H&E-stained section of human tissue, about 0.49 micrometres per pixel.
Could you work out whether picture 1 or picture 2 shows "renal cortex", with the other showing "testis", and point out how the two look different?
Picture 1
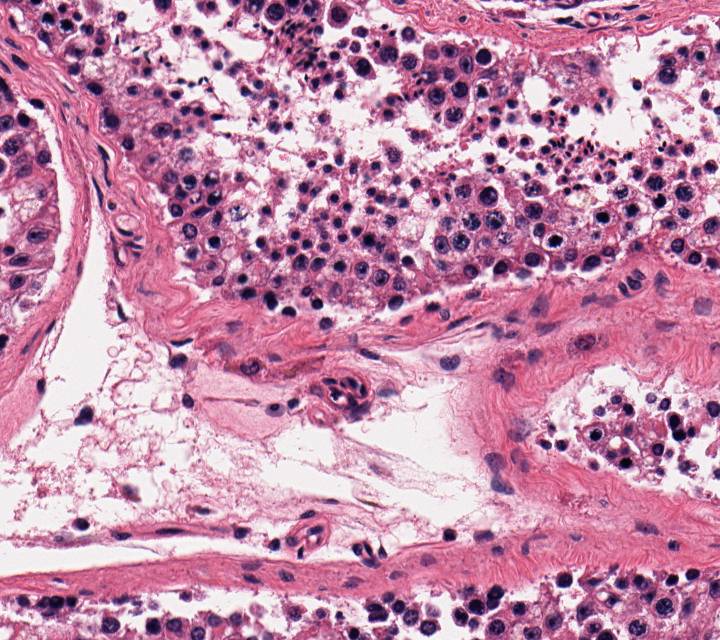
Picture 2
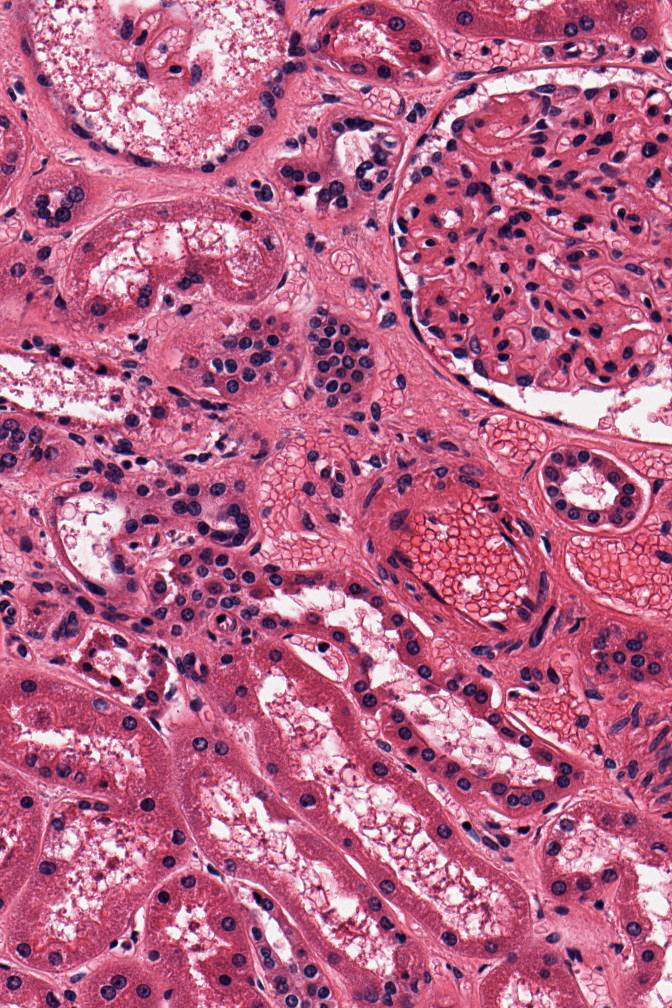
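To my eye, picture 1 is testis and picture 2 is renal cortex. In the testis, parts of several tubules are cut, the largest running across the upper half, and each is bounded by a thick band of wavy pink fibres with scattered flattened nuclei. The renal cortex, on the other hand, is mostly filled by tubules lined by cuboidal cells with pink granular cytoplasm and round nuclei, and a large rounded glomerulus takes up the upper right. The stroma differs as well: at the lower left of the testis it is loose and pale with wispy strands and wide clear spaces, whereas between the renal tubules it is scanty, so they lie closely packed. In picture 2 I also notice clusters of small, round, darkly stained nuclei in the centre-left.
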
